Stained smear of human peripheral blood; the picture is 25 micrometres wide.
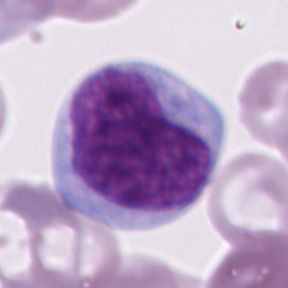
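Monocyte at the centre of a stained smear of human peripheral blood, seen under the light microscope. Notice first how round and smooth its outline is. It measures about 15 micrometres across, and its nucleus takes up about 60% of the cell's area. Look through the cytoplasm and you will find no granules. Red cells sit close against it on the right side and at the lower left. The image is slightly soft, so the edges of those neighbouring red cells look blurred.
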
